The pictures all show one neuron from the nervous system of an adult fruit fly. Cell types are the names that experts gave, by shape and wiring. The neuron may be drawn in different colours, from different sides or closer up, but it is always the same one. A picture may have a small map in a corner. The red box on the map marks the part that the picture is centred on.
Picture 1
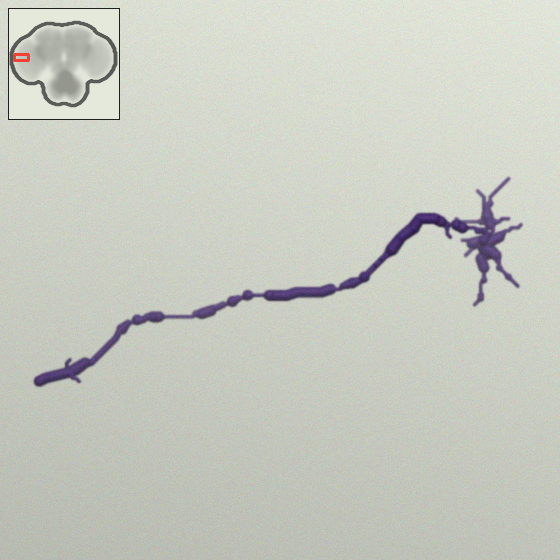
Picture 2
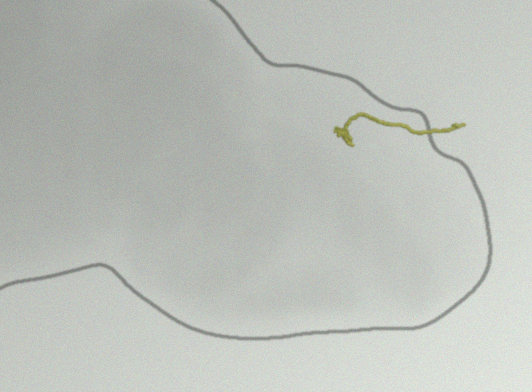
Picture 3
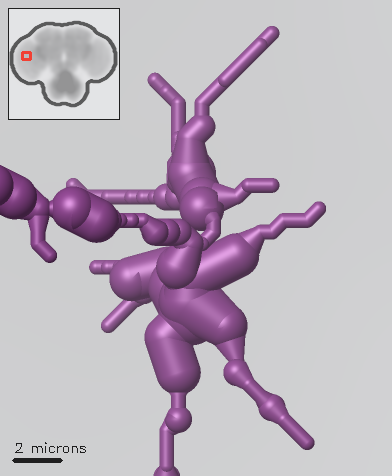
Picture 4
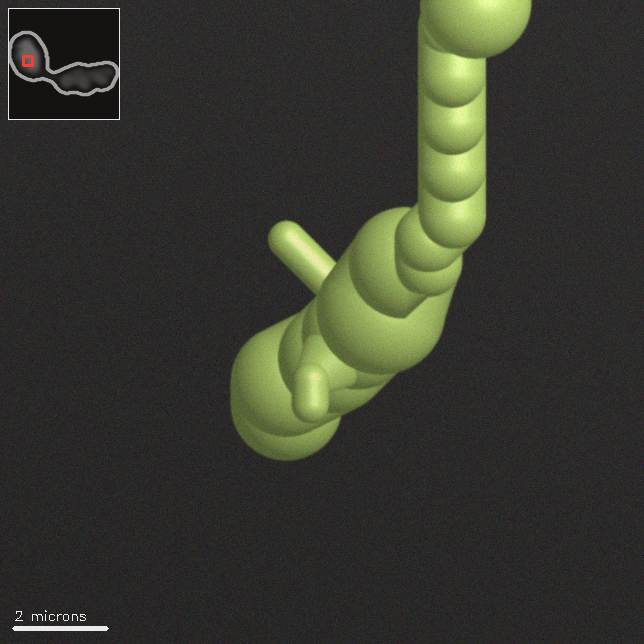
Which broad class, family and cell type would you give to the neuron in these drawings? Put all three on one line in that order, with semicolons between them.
optic-lobe intrinsic neuron; L; L3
